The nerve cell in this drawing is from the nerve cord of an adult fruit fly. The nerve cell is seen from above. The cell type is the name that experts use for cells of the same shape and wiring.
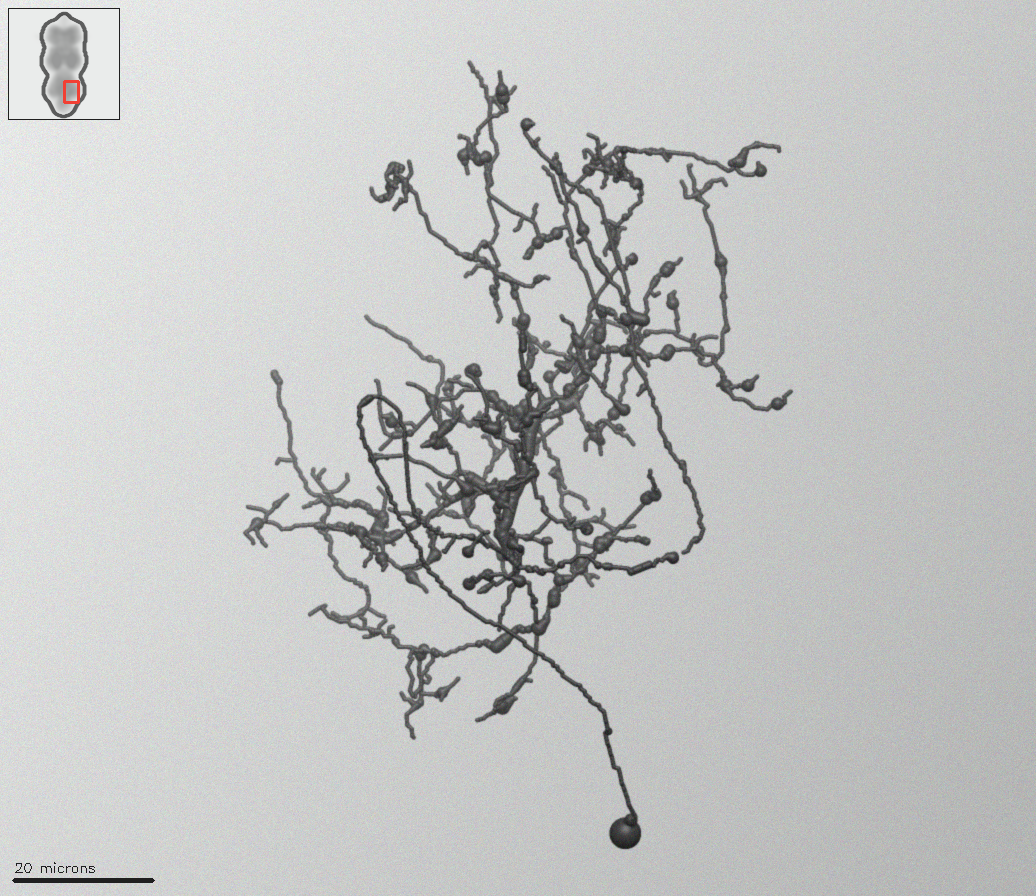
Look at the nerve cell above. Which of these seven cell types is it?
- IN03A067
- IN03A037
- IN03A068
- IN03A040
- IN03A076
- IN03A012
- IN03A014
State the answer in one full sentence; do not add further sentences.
It is to cell type IN03A067 that the neuron belongs.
